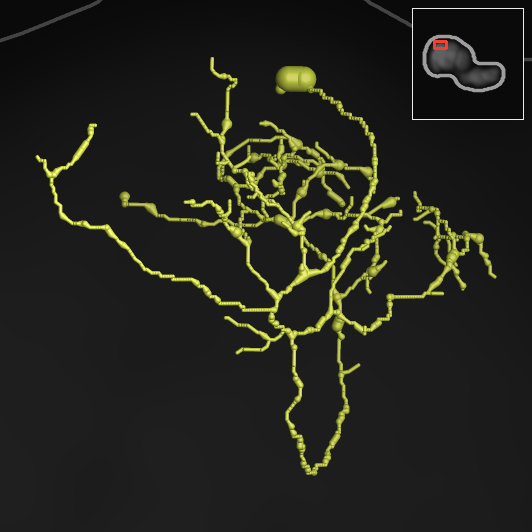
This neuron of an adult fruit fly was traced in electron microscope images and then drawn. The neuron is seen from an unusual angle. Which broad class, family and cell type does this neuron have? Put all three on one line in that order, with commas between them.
central-brain intrinsic neuron, hemilineage SMPpd1, SMP350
